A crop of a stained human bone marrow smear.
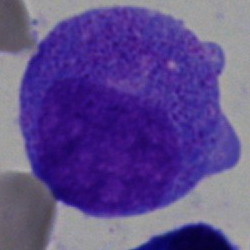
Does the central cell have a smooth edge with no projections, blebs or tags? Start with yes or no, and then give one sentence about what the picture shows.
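No. A small rounded bleb projects from the upper right edge of the cell.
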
